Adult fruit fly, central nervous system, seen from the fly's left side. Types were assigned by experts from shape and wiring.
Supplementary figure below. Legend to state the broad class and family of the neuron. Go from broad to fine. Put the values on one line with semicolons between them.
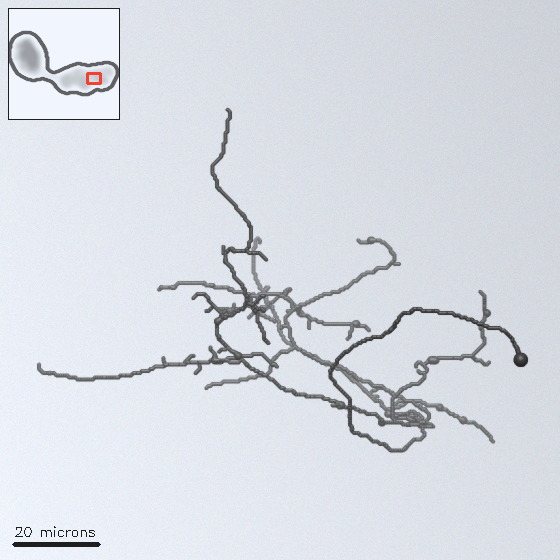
nerve-cord intrinsic neuron; hemilineage 09B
